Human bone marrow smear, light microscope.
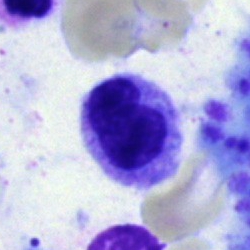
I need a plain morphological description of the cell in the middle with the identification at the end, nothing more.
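In outline the cell is roughly round. A notch along the upper edge of the nucleus gives it an indented shape, and no nucleoli are visible. Fine purple granules lie scattered through the cytoplasm. This is a metamyelocyte.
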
